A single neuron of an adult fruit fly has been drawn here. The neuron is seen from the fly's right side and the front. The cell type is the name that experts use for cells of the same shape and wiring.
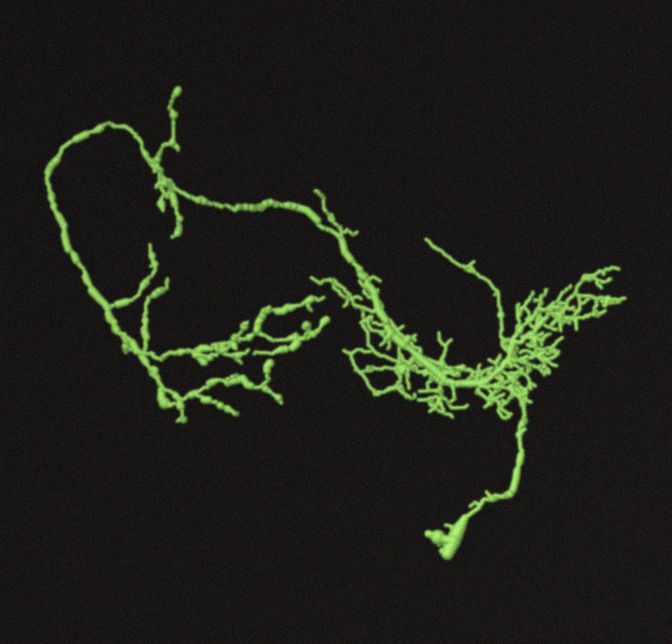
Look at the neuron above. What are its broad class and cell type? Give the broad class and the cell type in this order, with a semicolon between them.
central-brain intrinsic neuron; GNG498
